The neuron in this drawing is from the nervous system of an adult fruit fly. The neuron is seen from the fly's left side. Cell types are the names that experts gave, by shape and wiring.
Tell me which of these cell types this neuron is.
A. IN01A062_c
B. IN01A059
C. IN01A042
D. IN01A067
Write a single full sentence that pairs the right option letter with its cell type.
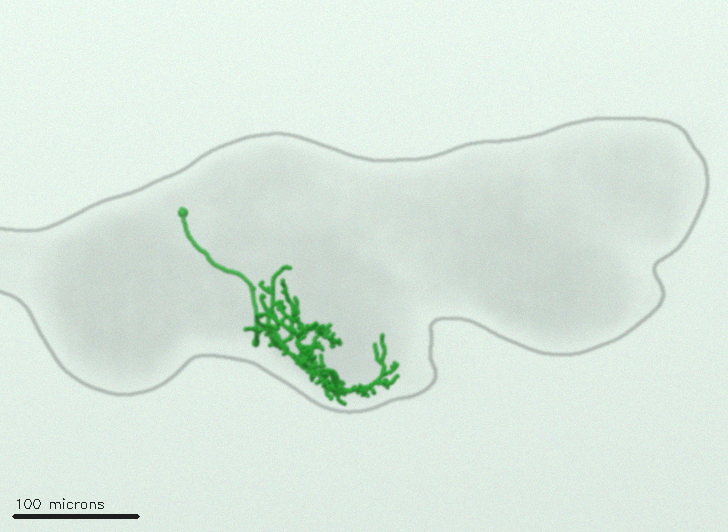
Cell type IN01A067, option D, is the one the neuron has.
